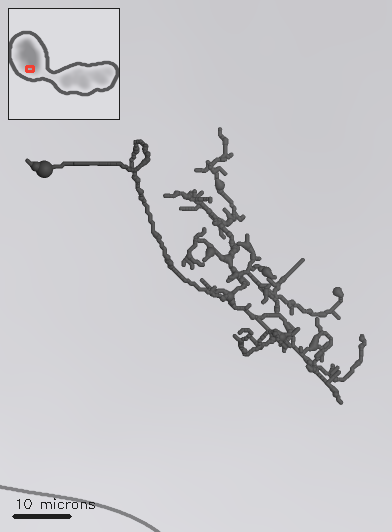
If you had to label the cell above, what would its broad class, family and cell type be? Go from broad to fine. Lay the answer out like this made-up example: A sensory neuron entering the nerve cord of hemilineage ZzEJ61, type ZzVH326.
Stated: An optic-lobe intrinsic neuron of the Cm family, type Cm15.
